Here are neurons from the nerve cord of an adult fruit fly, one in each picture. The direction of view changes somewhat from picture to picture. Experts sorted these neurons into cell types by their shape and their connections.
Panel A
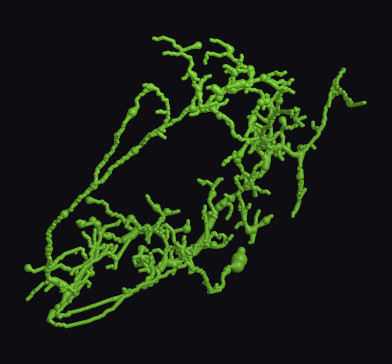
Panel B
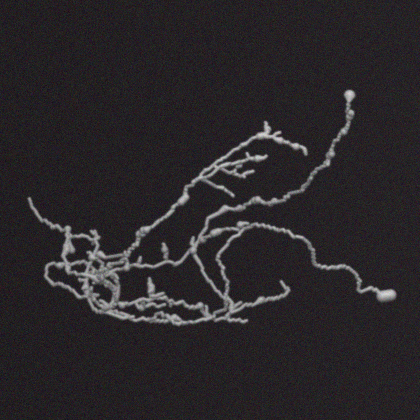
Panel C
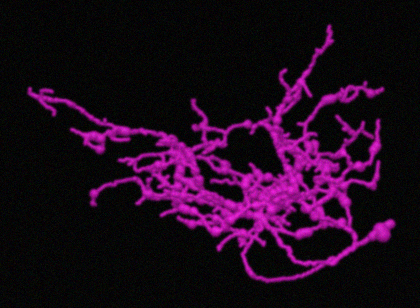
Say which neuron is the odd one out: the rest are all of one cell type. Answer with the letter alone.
C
